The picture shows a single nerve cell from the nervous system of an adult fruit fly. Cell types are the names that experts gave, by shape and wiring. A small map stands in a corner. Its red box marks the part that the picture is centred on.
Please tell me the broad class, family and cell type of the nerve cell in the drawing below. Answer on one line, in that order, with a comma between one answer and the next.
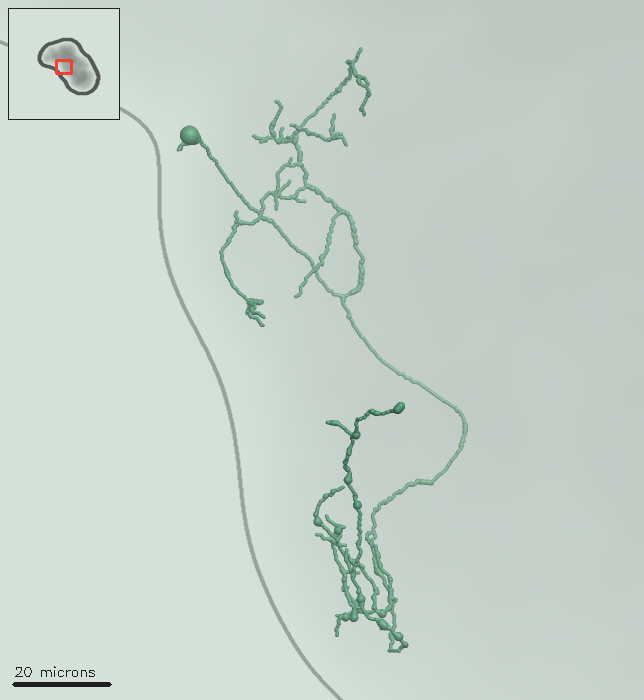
central-brain intrinsic neuron, hemilineage LHp3, CB2148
